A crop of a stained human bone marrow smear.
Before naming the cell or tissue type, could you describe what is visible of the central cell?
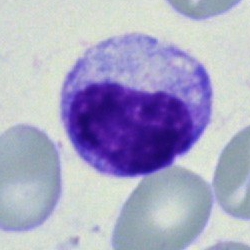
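The cell has a round outline. Its chromatin is dark purple and coarsely clumped. The cytoplasm is pale greyish-lilac, with a finely mottled, speckled texture. It is a metamyelocyte.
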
